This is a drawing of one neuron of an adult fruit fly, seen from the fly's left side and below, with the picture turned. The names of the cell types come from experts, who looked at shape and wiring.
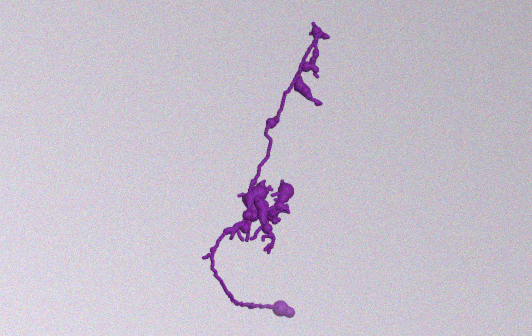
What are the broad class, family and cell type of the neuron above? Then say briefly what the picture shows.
This is an optic-lobe intrinsic neuron. The family is Mi. The cell type is Mi9. The cell body is at the bottom of the picture. As drawn here it is taller than it is wide.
